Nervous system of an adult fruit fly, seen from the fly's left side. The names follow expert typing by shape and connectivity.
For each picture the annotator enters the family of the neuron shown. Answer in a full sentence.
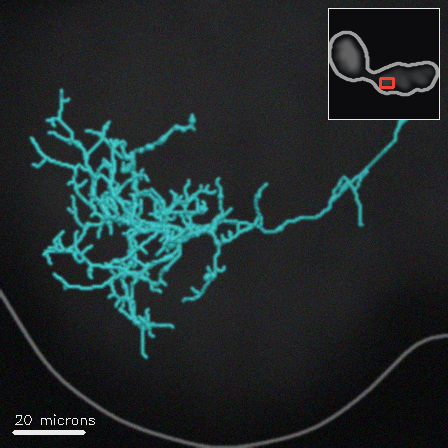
The family is hemilineage 20A.22A.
